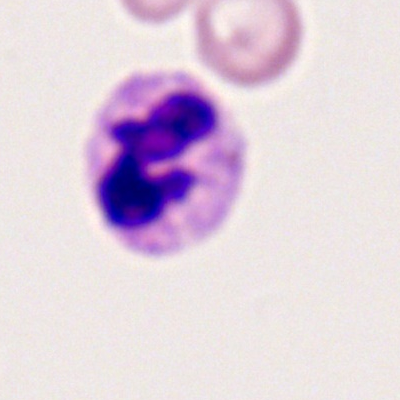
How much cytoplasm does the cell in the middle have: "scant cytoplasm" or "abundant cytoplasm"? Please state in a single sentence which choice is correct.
A wide area of cytoplasm encircles its nucleus.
